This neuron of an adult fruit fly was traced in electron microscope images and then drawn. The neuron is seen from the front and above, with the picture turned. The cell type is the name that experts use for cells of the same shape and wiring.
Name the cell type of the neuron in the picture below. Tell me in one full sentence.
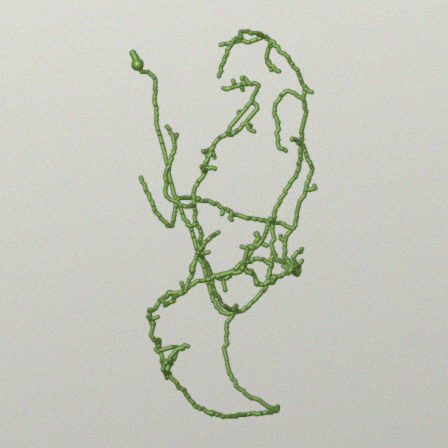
By its cell type, the neuron is LHPV5h4.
